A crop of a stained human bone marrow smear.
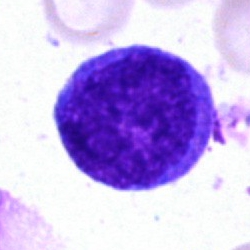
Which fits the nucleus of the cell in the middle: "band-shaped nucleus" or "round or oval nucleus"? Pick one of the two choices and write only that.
Round or oval nucleus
